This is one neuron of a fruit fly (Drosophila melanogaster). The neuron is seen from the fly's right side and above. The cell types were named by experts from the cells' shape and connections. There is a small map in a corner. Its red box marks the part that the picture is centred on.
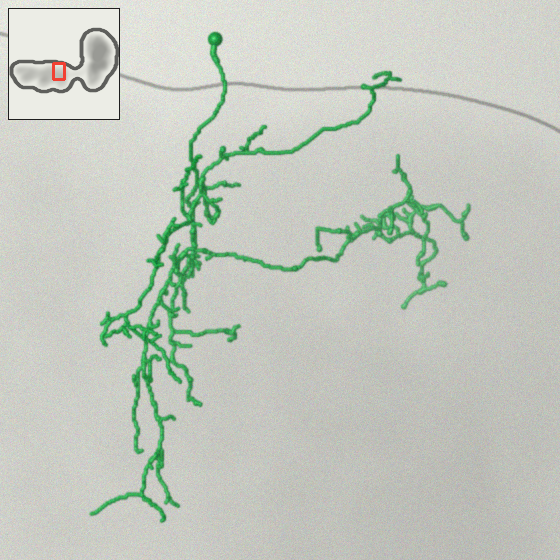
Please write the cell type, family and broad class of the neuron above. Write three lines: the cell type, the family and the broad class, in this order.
IN21A094
hemilineage 21A
nerve-cord intrinsic neuron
